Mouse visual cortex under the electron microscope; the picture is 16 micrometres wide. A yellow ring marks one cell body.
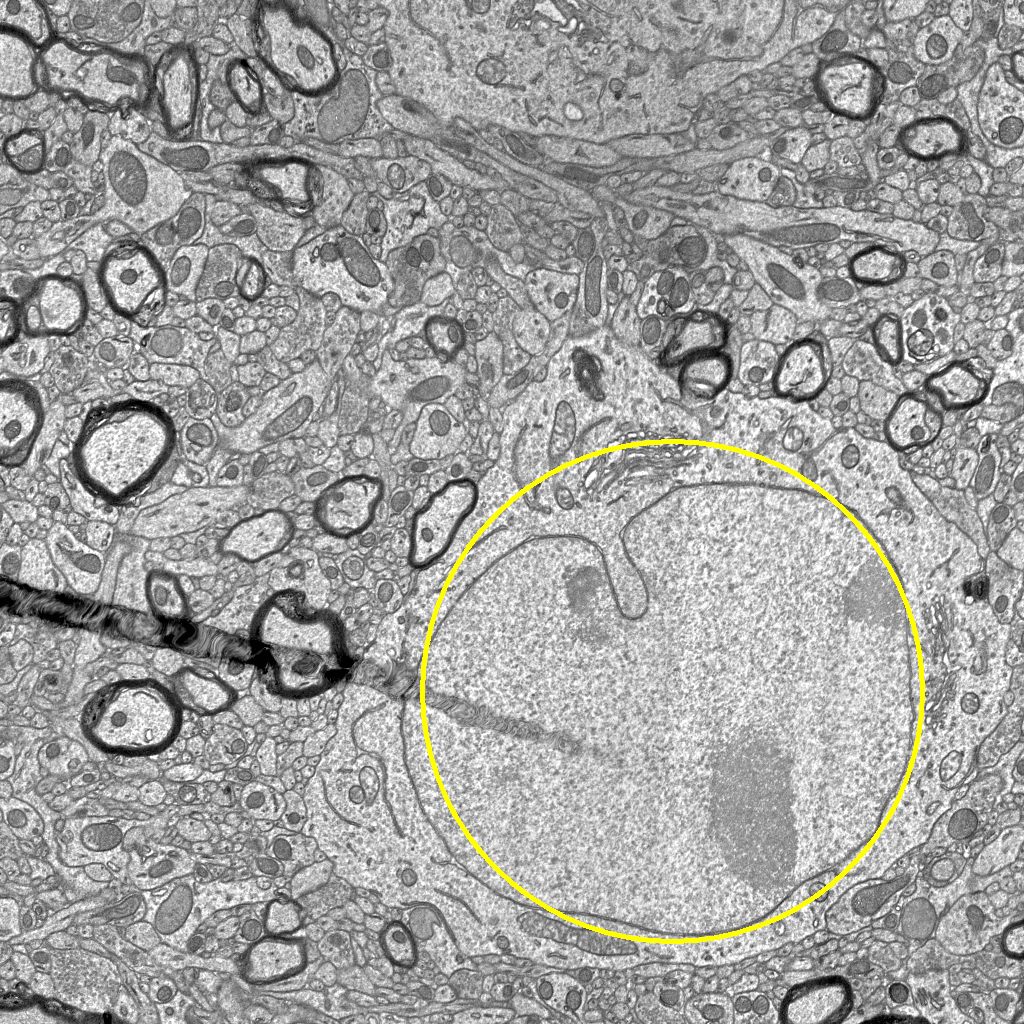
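Excitatory neuron, centre of the ring. Its round nucleus fills most of the ring, and the envelope has one deep, narrow infolding at the top. No continuous dark band of chromatin lines the inside of the envelope. Stacked Golgi membranes lie in the cytoplasm just above.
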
